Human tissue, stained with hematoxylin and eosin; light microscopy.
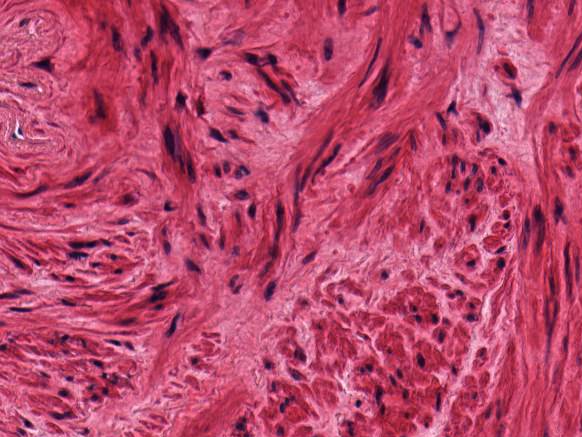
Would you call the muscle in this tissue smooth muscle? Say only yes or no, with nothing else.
Yes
